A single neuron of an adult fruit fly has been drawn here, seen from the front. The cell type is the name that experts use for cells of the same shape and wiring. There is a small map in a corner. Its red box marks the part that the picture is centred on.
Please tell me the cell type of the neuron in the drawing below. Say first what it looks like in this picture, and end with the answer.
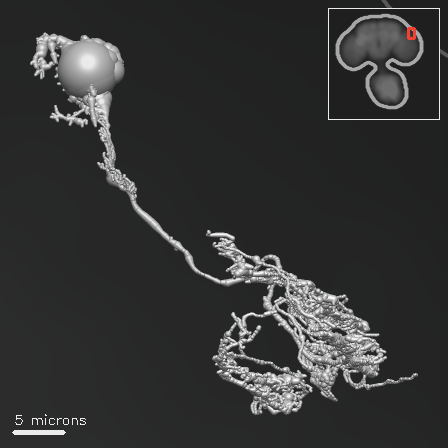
By the scale bar it is about 40 microns wide in this view. Dozens of branch ends can be seen. Its broad class is optic-lobe intrinsic neuron. Its cell type is Lai.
